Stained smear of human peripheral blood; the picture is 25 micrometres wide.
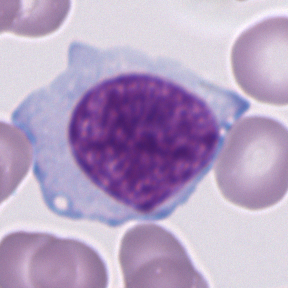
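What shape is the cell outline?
Irregular, with several angular corners and points.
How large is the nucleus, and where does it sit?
It is about 13 micrometres across and sits off-centre, towards the right side of the cell.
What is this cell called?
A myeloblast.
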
